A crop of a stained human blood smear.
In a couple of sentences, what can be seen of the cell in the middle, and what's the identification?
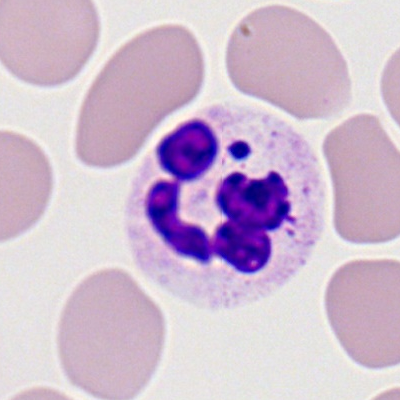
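See how round and smooth its outline is? Fine lilac granules are scattered through the cytoplasm, and no nucleoli are visible in the nuclear lobes. Up near the top, a small round dark purple dot sits apart from the lobes. That's a segmented neutrophil.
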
